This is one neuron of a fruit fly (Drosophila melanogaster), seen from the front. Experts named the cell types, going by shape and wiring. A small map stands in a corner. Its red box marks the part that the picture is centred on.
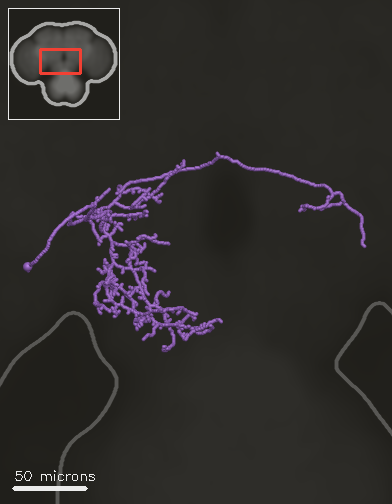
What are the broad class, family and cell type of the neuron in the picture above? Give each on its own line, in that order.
central-brain intrinsic neuron
hemilineage WEDa2
PS055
